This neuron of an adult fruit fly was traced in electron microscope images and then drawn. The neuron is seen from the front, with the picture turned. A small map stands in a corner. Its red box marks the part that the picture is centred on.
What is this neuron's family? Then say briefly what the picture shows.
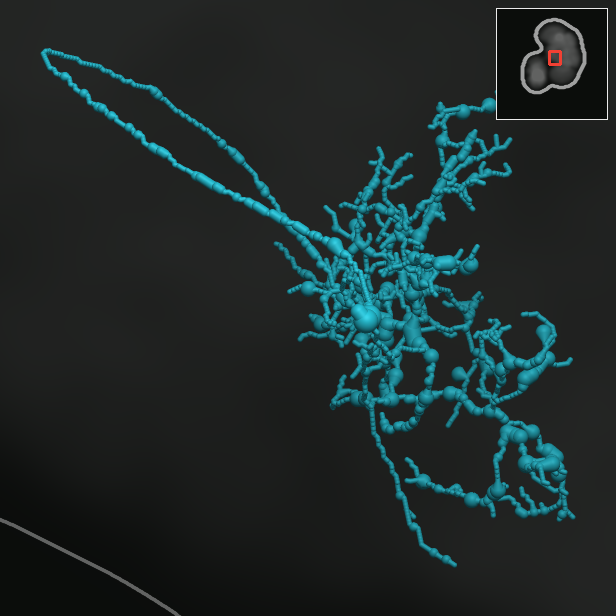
Its family is hemilineage MD3. It is a central-brain intrinsic neuron. The cell body is in the middle of the picture. Dozens of branch ends can be seen.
